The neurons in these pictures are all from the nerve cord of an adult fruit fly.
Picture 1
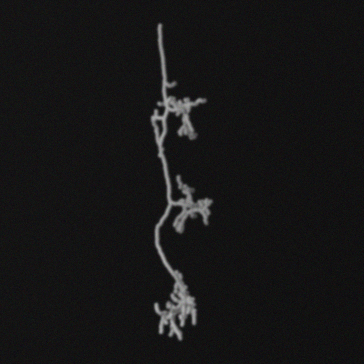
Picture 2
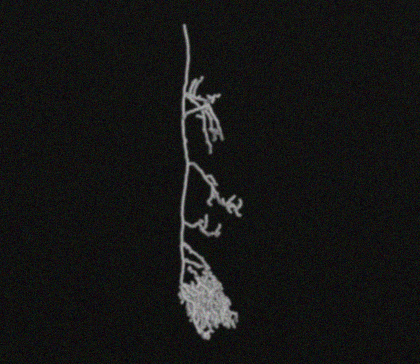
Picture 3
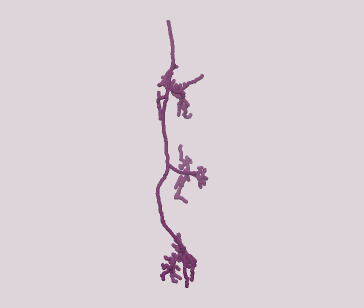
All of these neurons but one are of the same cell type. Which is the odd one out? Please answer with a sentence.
Picture 2 is the odd one out.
